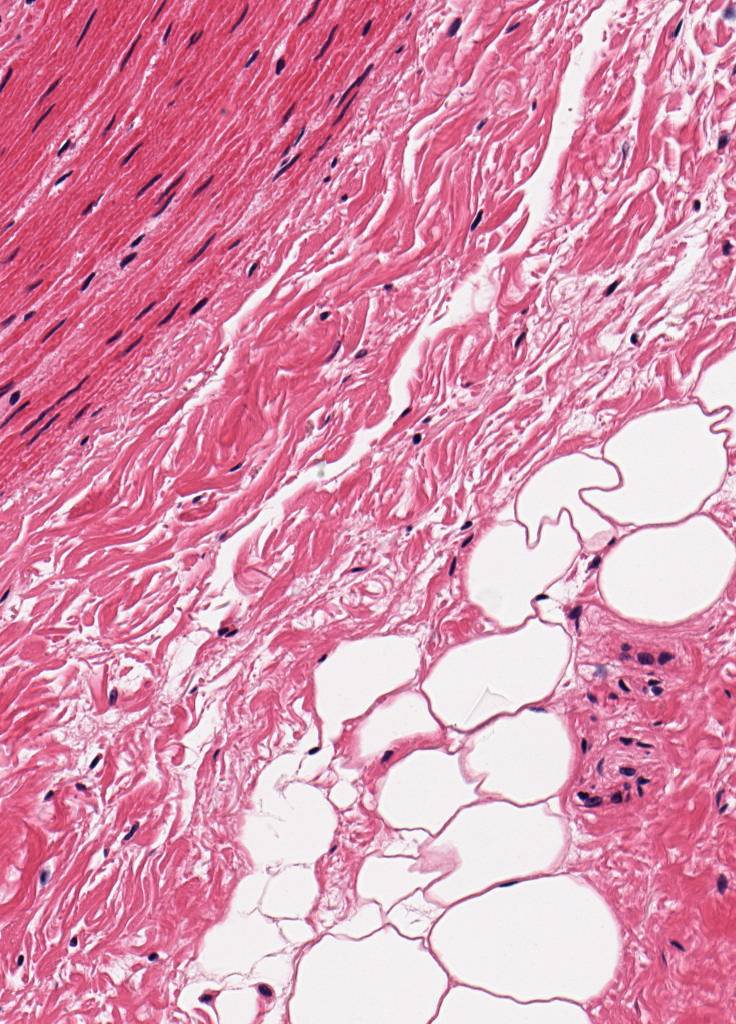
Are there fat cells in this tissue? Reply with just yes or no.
Yes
